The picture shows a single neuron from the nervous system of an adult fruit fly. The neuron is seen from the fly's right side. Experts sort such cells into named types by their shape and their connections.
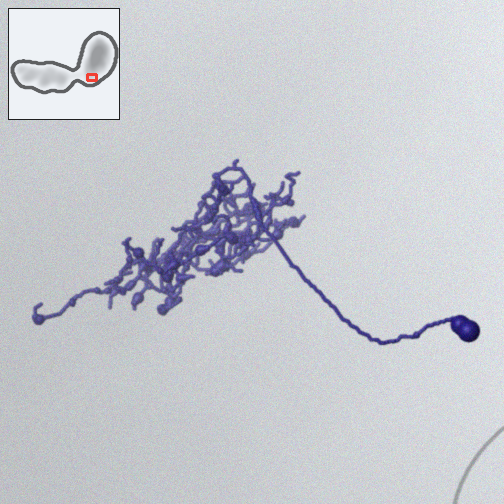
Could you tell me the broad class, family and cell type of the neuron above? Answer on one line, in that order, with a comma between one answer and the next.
optic-lobe intrinsic neuron, Cm, Cm7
